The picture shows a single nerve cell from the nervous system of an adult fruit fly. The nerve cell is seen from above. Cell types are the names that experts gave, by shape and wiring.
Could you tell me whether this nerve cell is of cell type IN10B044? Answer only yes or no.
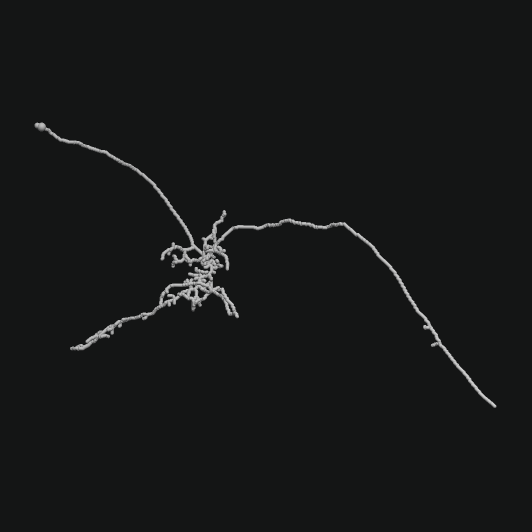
no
